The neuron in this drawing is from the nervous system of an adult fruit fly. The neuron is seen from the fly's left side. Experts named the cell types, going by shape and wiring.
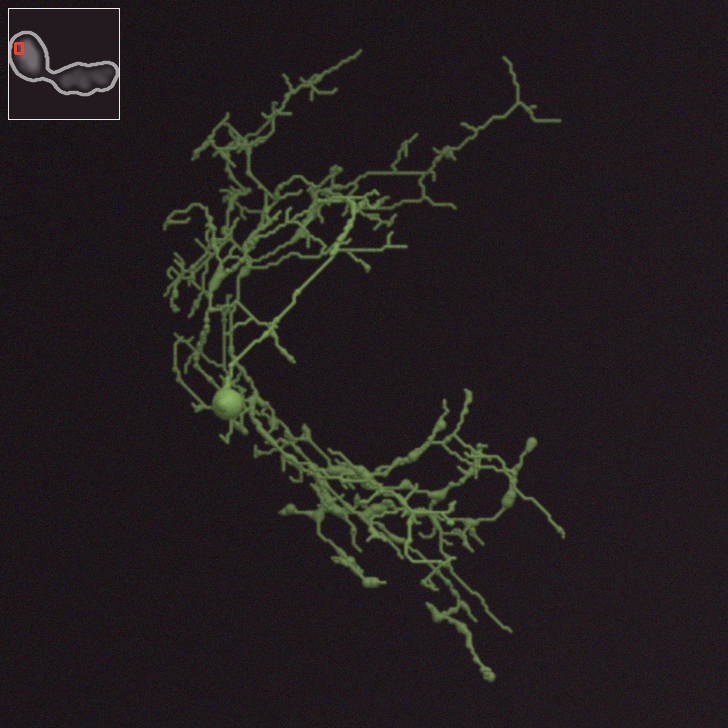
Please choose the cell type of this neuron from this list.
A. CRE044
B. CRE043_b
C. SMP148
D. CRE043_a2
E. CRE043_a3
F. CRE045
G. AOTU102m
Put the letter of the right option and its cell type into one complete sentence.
Cell type CRE043_a3 is what the neuron is, as option E states.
